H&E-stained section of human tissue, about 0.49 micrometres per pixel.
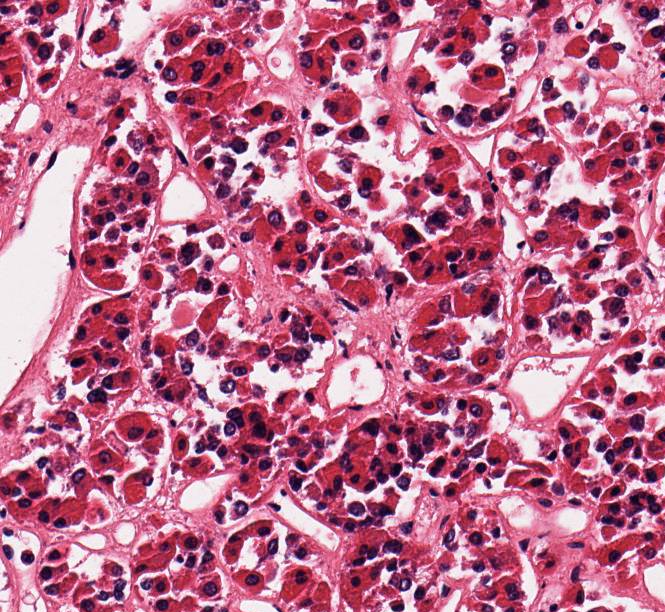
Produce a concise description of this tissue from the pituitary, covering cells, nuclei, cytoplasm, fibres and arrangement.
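Rounded nests of cells everywhere, split by thin septa, and those septa are delicate, pale pink strands. Most cells carry abundant, intensely red-staining cytoplasm. One nucleus per cell, mostly round and darkly stained.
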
